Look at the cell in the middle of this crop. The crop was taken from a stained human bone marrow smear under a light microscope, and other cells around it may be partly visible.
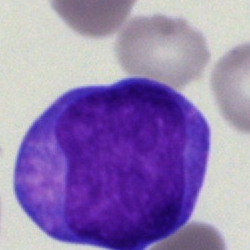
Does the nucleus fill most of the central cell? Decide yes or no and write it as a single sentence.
Yes, most of this cell is taken up by its nucleus.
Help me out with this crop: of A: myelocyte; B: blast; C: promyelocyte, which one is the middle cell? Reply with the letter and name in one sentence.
The cell in the middle is a blast, so option B is correct.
